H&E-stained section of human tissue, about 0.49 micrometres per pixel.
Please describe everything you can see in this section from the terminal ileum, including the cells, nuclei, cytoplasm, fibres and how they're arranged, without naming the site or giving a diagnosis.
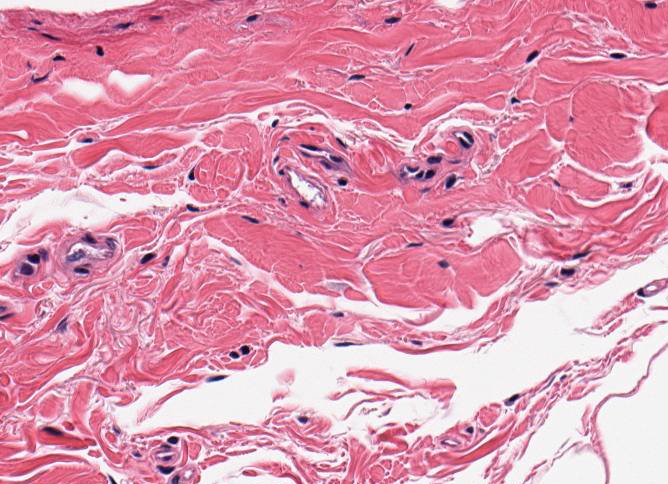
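What strikes me first is how sparse the nuclei are: small, dark and elongated, scattered between the fibre bundles. In the upper centre, a small vessel has a narrow slit-like lumen lined by flattened nuclei. Near the left edge at mid-height I see a second small vessel, a tight cluster of dark nuclei around a tiny lumen. And I find no fat cells anywhere in the field.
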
